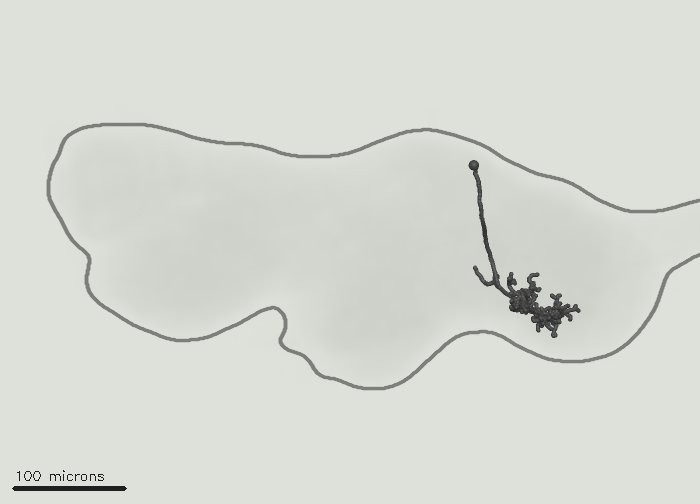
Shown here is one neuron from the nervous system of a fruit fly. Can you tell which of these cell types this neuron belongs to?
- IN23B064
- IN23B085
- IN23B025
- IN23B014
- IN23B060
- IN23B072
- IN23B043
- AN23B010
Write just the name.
IN23B043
